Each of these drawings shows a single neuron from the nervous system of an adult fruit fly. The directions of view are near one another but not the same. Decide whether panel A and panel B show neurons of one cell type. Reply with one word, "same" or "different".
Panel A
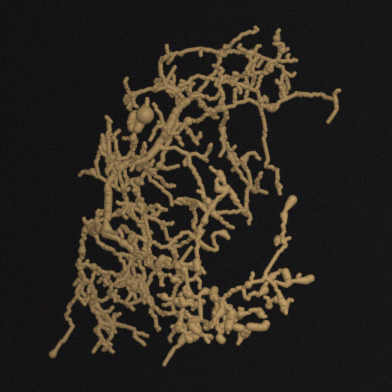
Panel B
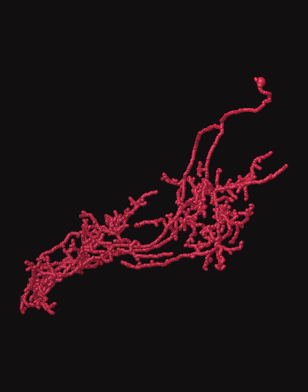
different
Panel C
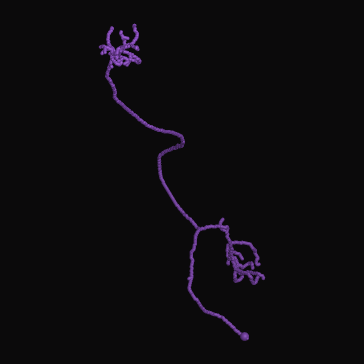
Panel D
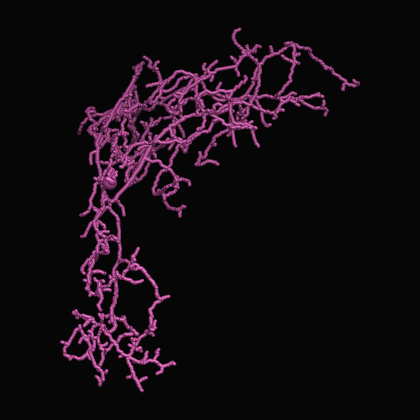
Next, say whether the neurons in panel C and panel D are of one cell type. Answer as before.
different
